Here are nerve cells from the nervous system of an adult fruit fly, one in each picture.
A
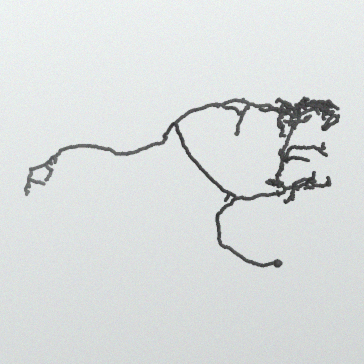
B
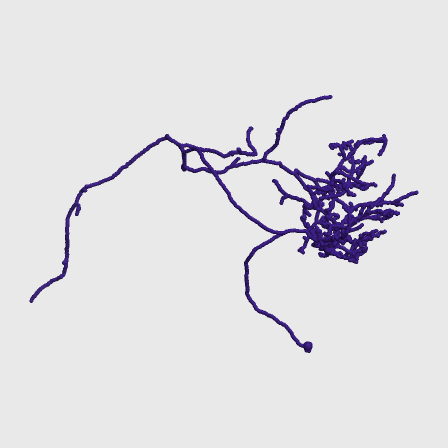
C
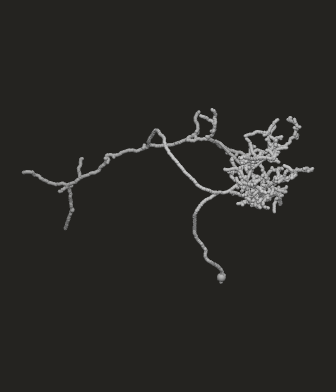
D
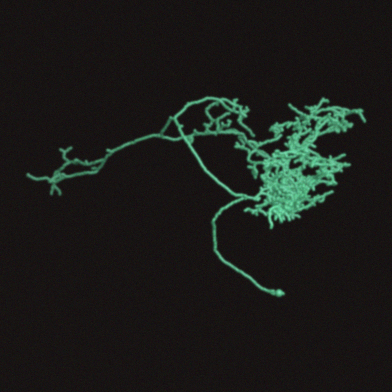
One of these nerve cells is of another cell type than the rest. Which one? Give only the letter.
A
